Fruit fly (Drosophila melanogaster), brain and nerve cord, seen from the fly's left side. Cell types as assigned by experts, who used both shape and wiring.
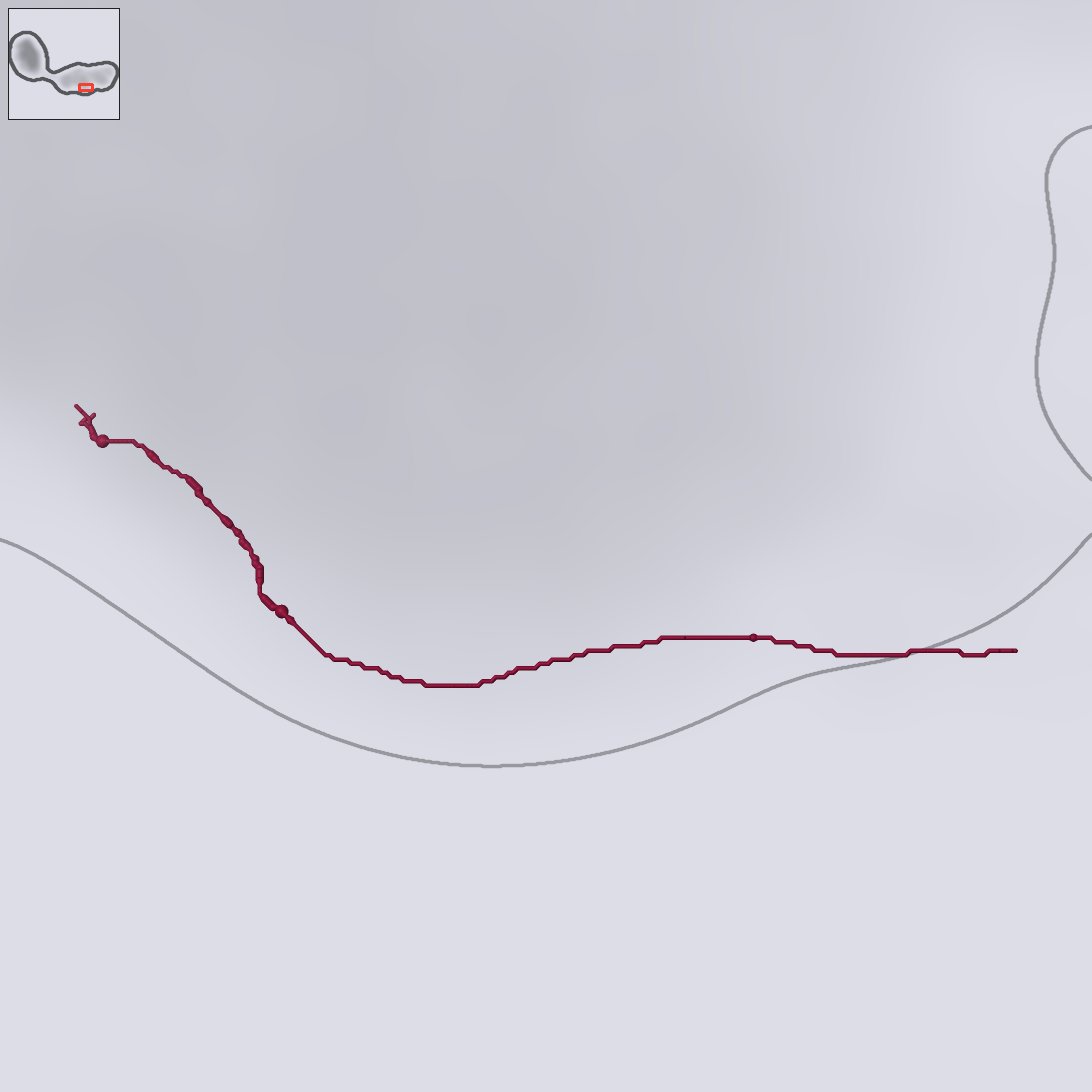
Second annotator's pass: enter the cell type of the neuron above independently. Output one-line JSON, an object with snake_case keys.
{"cell_type": "SNta34"}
